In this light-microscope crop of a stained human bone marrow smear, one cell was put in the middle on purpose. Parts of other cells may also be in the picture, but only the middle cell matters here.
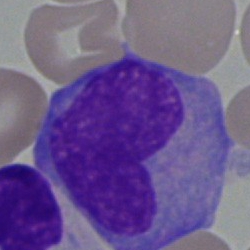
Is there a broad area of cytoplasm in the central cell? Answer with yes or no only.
Yes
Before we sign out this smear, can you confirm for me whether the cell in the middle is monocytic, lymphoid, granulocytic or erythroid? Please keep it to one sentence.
The lineage to which the central cell belongs is monocytic.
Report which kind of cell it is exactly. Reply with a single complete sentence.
What sits at the centre of this crop is a monocyte.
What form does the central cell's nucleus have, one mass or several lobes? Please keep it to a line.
Its nucleus is compact and single, with a round, oval or kidney-shaped form.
